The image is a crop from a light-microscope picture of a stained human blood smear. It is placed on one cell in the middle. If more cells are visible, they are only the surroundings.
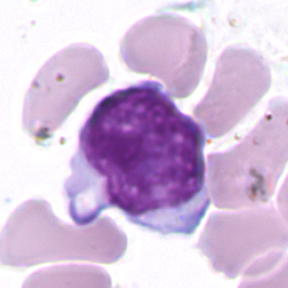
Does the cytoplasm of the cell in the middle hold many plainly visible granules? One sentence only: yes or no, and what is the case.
No, granules are not seen anywhere in its cytoplasm.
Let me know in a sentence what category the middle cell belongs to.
For this crop, the central cell is a plasma cell.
